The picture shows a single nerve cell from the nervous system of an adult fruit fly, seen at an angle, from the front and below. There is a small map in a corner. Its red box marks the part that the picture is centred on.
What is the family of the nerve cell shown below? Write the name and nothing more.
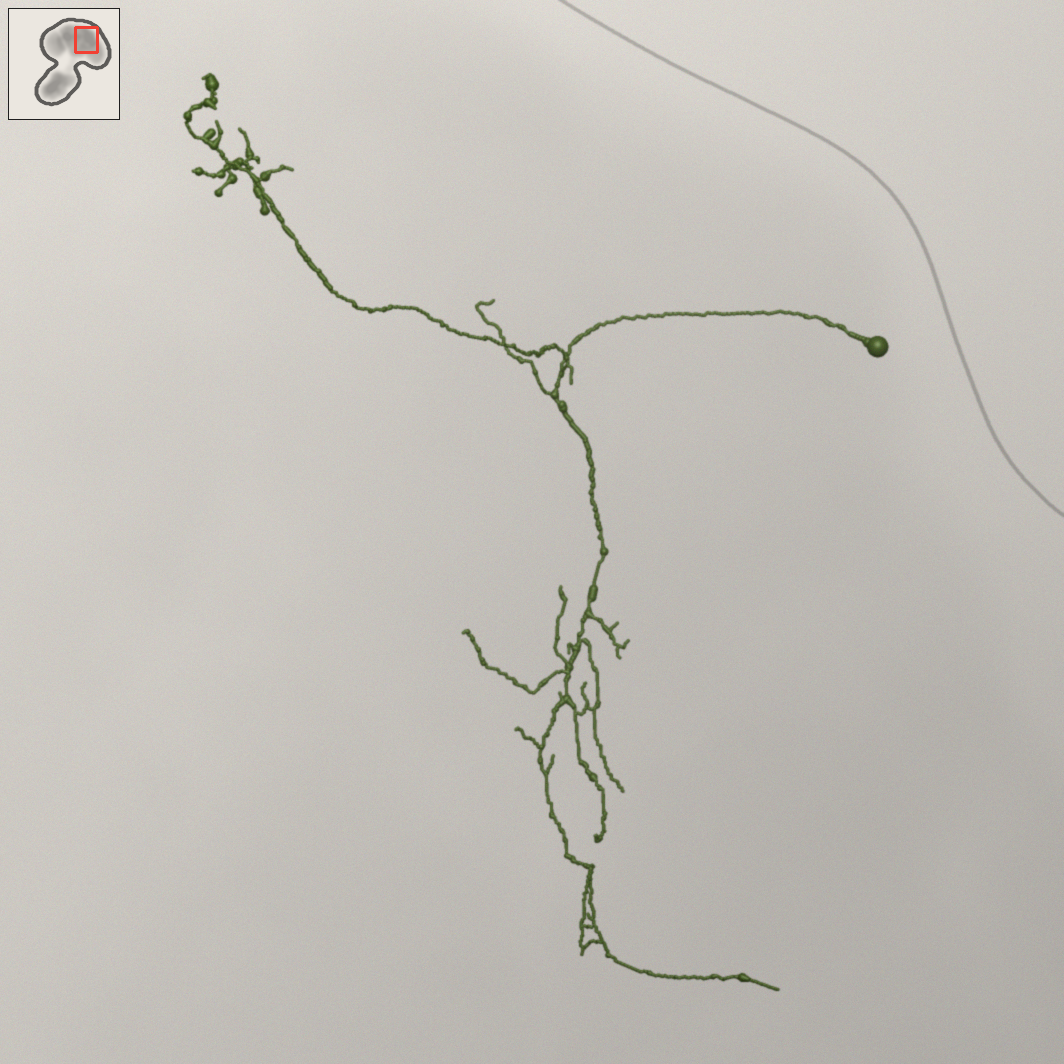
hemilineage SLPpl1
